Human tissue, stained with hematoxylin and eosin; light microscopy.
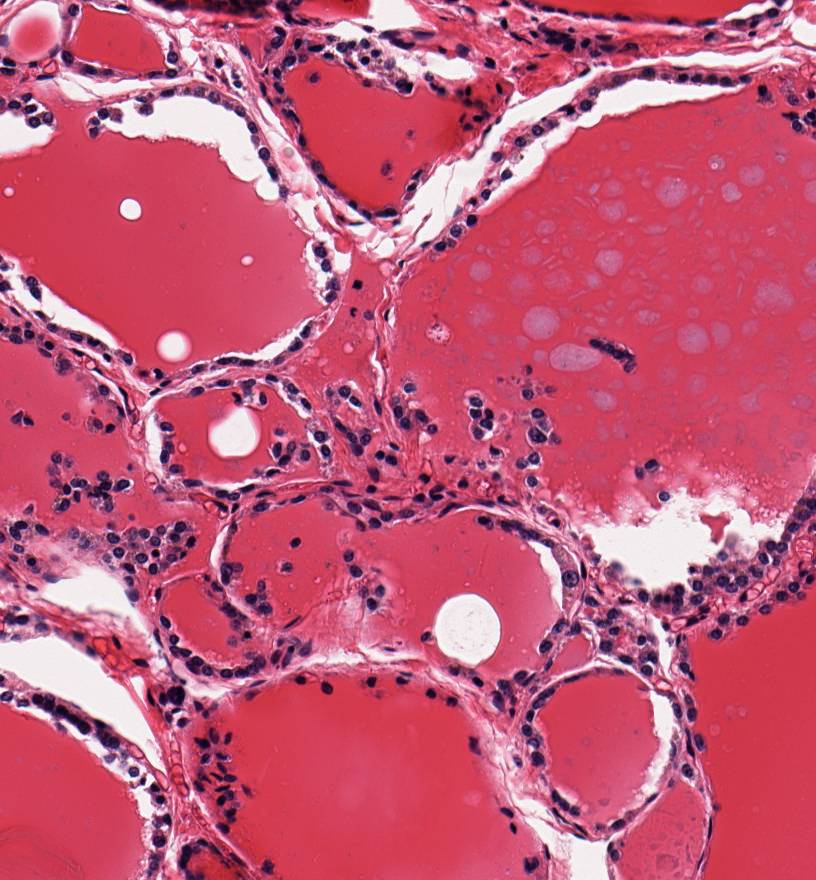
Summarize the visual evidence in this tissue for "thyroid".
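This field sits comfortably with thyroid. It's made up entirely of follicles lying close together, and each one is lined by a single layer of flattened to low cuboidal epithelial cells with small, round to oval, darkly stained nuclei.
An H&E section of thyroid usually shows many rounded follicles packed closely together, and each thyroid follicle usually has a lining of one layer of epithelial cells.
Those two points are what tie the picture to the name. Beyond them, the follicles vary widely in size, with the largest filling the upper right, and the colloid of that large follicle holds many pale bluish round globules.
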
